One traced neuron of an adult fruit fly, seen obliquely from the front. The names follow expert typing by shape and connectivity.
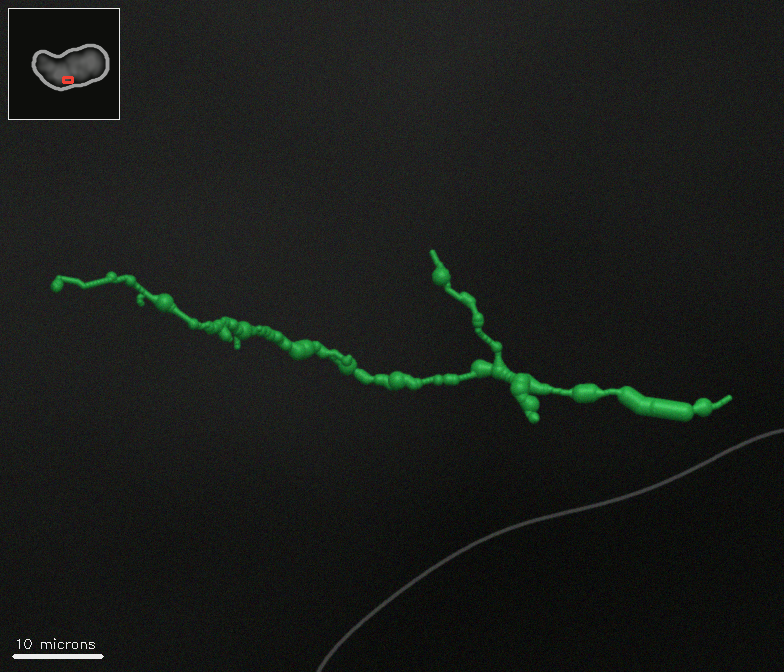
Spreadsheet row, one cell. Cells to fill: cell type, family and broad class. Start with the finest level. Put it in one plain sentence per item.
Type LgLG7 of class gustatory, a sensory neuron entering the nerve cord.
